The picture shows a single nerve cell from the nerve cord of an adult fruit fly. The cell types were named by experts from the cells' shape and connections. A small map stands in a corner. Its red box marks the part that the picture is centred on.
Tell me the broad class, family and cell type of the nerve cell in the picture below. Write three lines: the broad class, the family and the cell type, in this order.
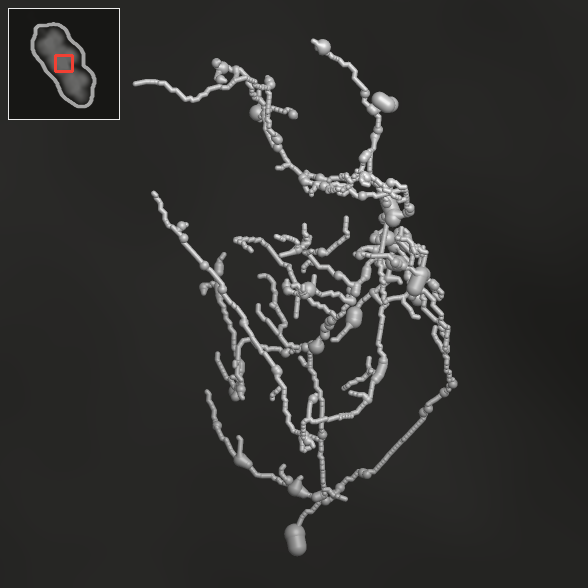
nerve-cord intrinsic neuron
hemilineage 01B
IN01B080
